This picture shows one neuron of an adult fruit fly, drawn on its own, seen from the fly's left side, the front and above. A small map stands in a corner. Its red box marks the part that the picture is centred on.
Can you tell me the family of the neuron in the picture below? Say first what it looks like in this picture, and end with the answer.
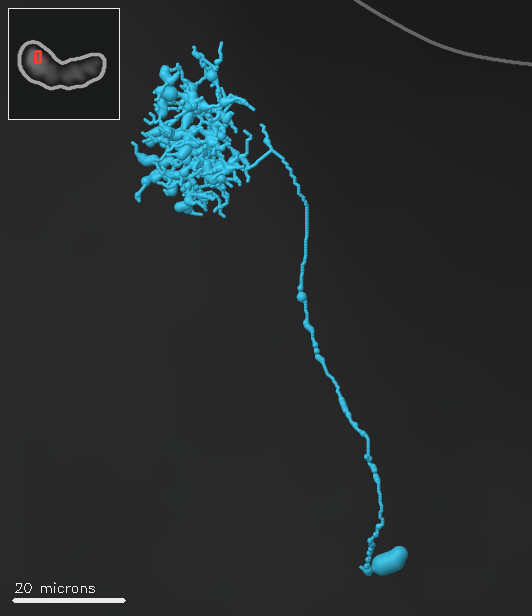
Its cell body lies at the lower right of the picture. From top to bottom in the picture it spans about 95 microns. Dozens of branch ends can be seen. This is an optic-lobe intrinsic neuron. The family is LPi.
